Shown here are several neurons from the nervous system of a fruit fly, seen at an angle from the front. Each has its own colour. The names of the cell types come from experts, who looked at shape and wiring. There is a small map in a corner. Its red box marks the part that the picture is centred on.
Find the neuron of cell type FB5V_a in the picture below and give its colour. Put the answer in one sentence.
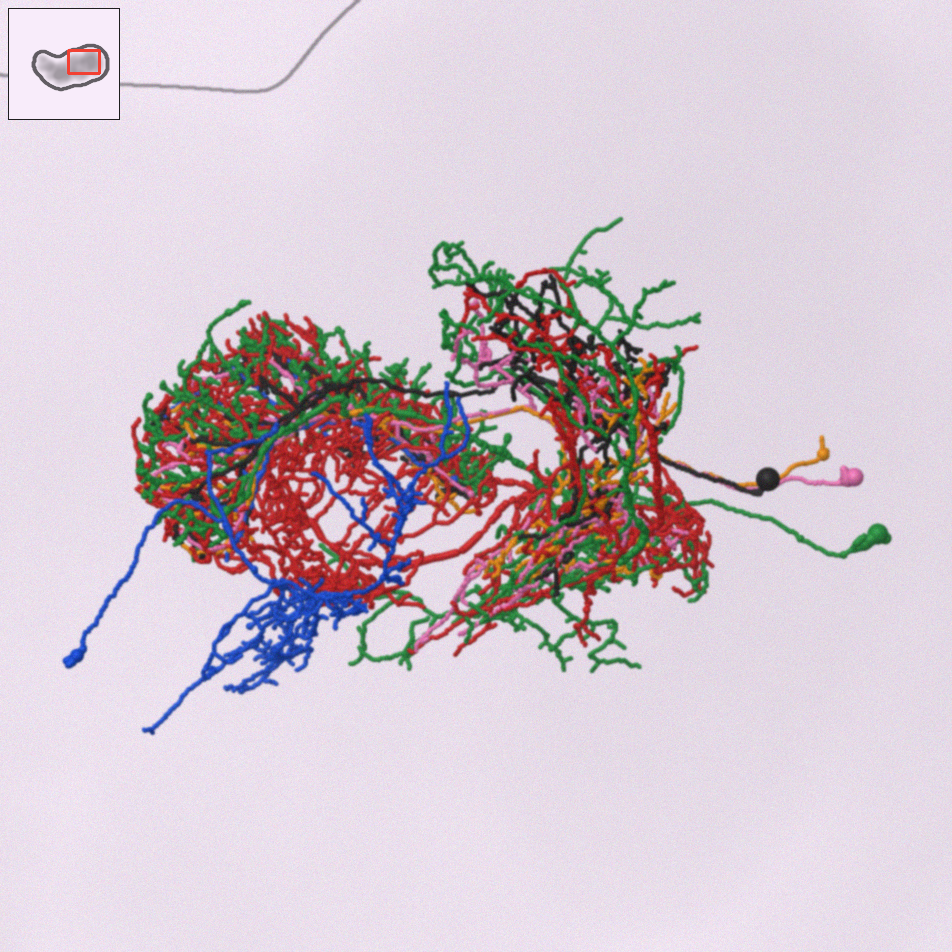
The colour is blue.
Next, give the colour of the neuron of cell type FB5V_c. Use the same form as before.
The colour is pink.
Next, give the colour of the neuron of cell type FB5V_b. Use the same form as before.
The colour is orange.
